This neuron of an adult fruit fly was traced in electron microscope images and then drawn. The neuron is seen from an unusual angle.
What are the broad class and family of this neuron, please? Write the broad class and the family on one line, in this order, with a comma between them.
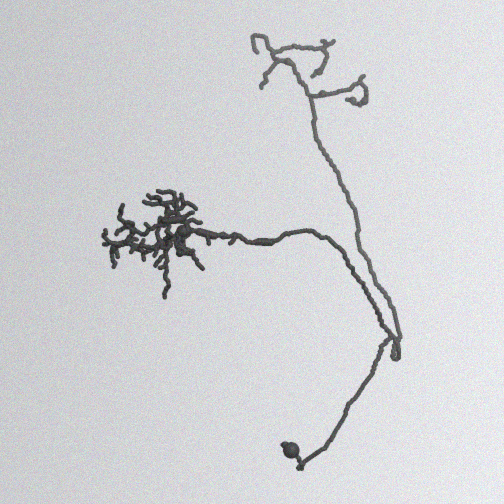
visual projection neuron, hemilineage VPNp2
